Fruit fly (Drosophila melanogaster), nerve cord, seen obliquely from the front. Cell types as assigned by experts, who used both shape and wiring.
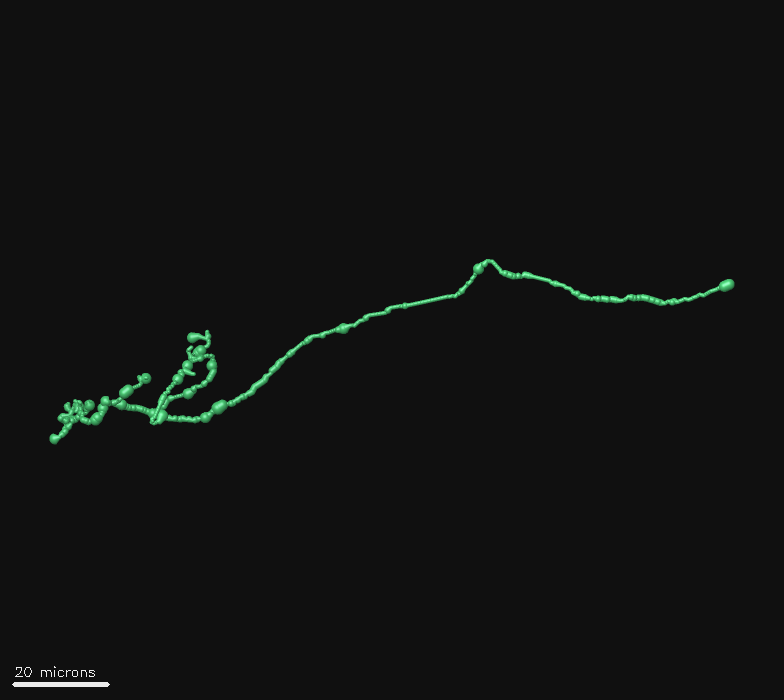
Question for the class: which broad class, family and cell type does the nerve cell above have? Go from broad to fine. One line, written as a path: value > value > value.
sensory neuron entering the nerve cord > class mechanosensory tactile > SNta18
